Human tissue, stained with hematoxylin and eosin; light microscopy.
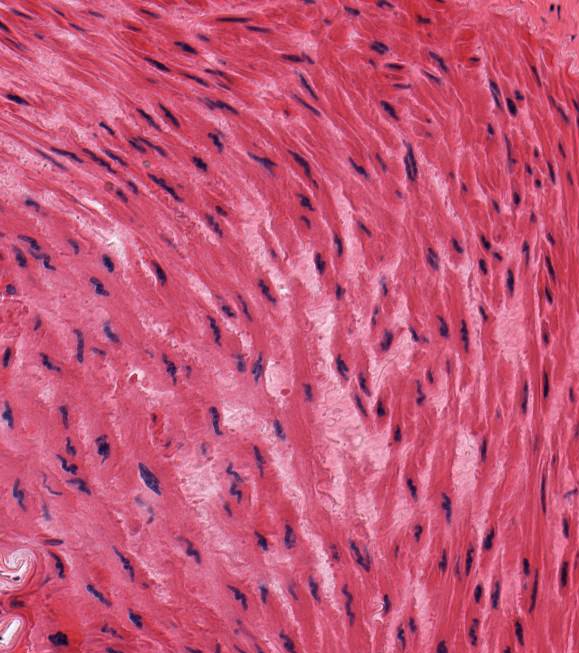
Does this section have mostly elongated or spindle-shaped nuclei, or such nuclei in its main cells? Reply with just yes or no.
Yes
